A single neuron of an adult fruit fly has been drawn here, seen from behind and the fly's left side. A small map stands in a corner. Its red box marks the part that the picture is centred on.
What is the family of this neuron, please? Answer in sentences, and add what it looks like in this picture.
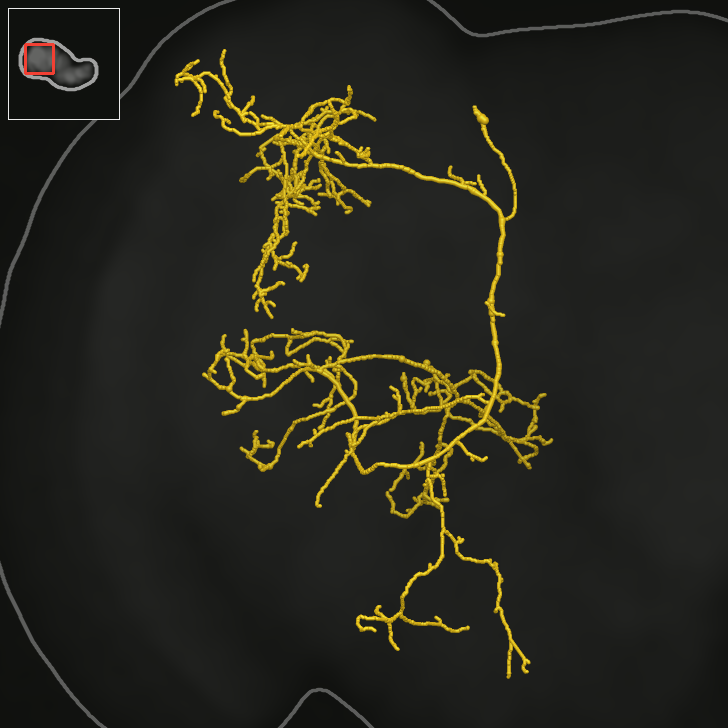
Its family is ALIN. This is a central-brain intrinsic neuron. The picture shows dozens of branch ends. As drawn here it is taller than it is wide.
